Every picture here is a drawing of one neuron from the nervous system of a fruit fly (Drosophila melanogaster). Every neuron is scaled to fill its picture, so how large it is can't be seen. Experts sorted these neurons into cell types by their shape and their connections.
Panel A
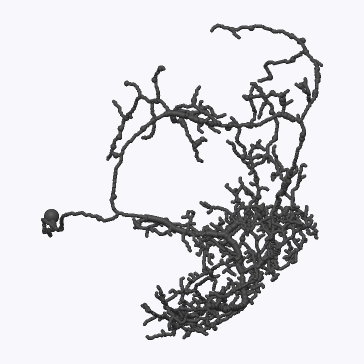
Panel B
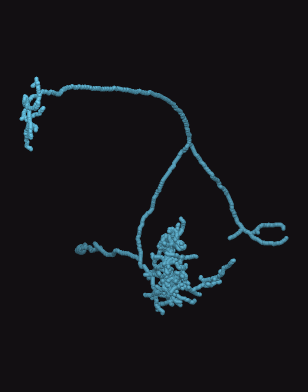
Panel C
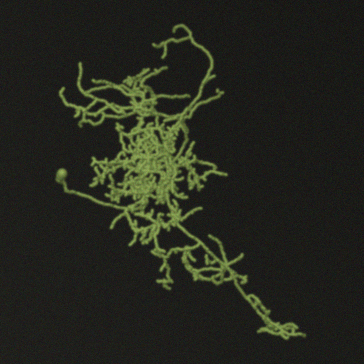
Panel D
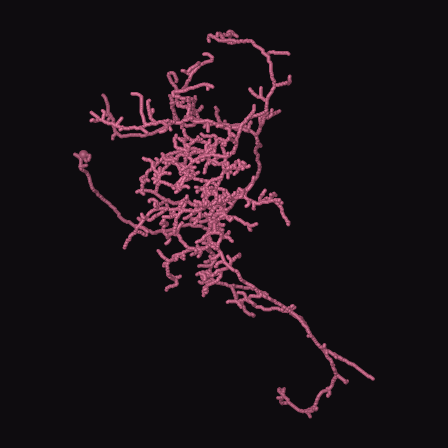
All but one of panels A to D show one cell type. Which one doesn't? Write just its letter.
B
